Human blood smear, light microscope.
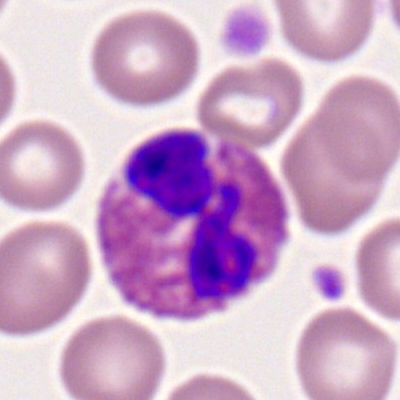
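Eosinophil, centre. Outline round, nearly circular. Nucleus in two lobes, joined by a narrow strand of nuclear material. No nucleoli visible.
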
